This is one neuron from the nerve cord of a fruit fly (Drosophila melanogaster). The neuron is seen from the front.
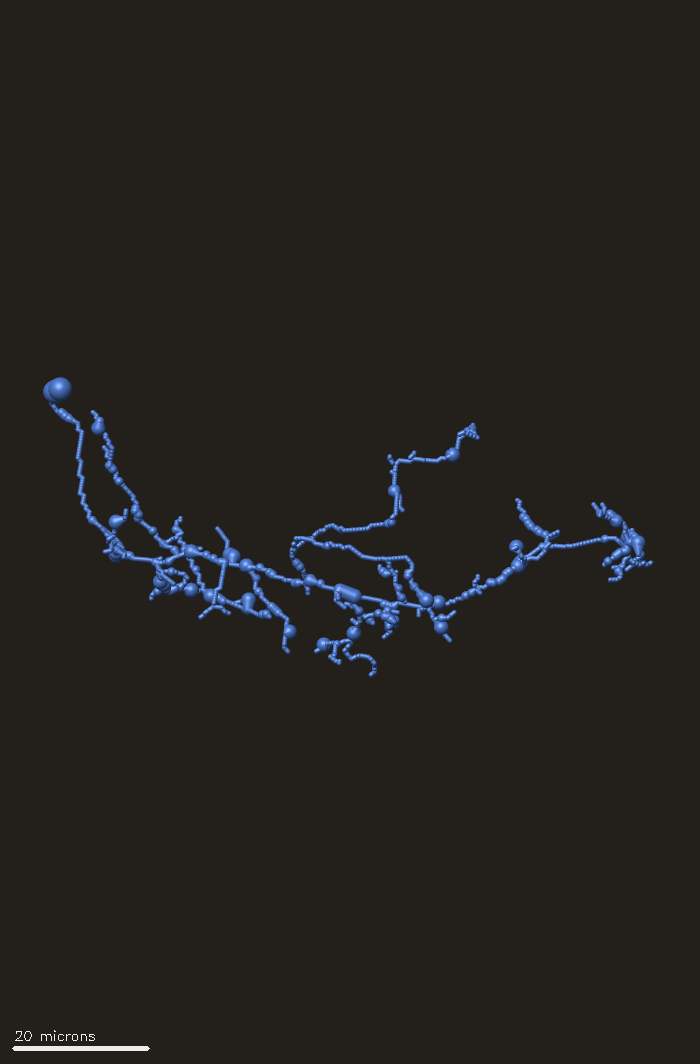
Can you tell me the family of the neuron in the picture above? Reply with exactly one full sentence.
Family membership for the neuron is hemilineage 20A.22A.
